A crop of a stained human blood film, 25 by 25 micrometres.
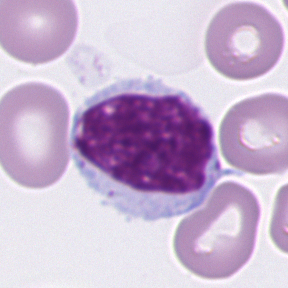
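Large granular lymphocyte in a stained smear of human peripheral blood. The nucleus, oval and about 12 by 9 micrometres, fills most of the cell; I see only a narrow rim of cytoplasm, pale blue and widest below the nucleus. The chromatin looks coarse and clumped, dark purple with small paler gaps.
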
